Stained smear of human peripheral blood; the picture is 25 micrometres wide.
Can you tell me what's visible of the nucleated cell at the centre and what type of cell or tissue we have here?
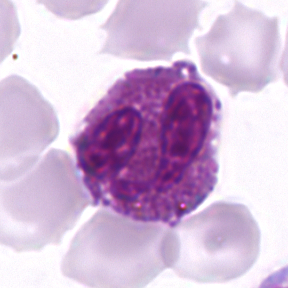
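First, the outline: roughly round, with a small bump at the top edge. Second, size: about 14 micrometres across. Third, the nucleus: two lobes lying side by side, each elongated from top to bottom. Fourth, the chromatin: dark purple and clumped, with paler streaks inside each lobe. Fifth, nucleoli: none visible in either lobe. Last, the name: eosinophil.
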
